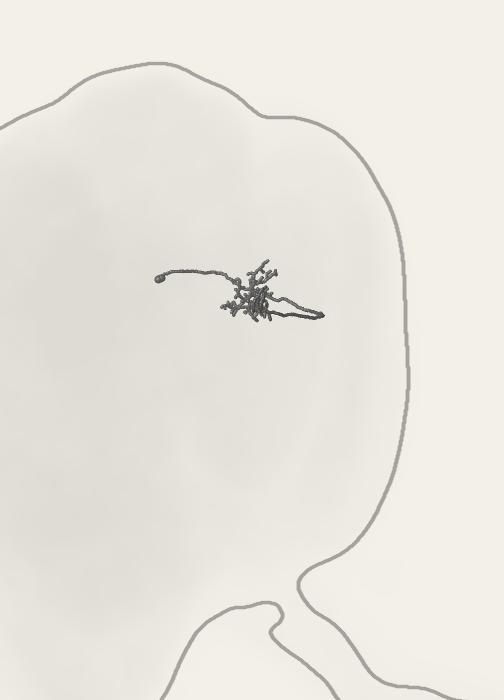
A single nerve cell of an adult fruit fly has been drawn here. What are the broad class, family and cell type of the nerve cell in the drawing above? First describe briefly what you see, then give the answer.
In this view it is more than twice as wide as it is tall. Its broad class is optic-lobe intrinsic neuron. Its family is Tm. The cell type is Tm34.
